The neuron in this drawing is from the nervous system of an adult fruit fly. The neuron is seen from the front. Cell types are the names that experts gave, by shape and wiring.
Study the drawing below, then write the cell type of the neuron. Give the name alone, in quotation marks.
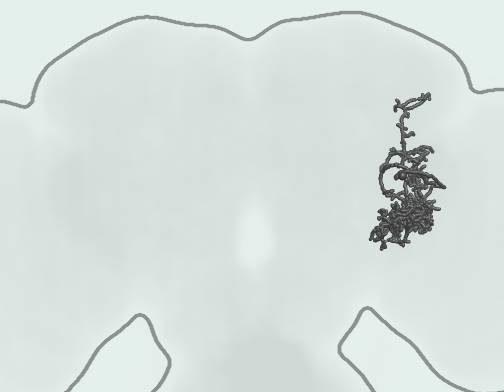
"AVLP309"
